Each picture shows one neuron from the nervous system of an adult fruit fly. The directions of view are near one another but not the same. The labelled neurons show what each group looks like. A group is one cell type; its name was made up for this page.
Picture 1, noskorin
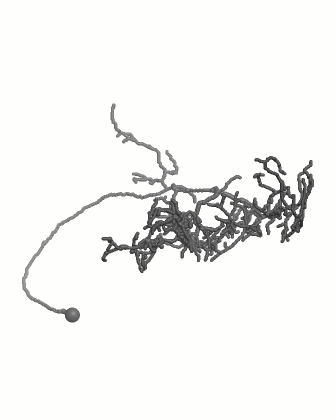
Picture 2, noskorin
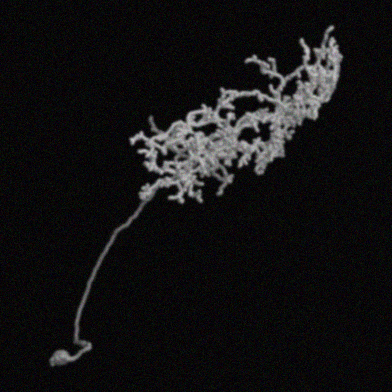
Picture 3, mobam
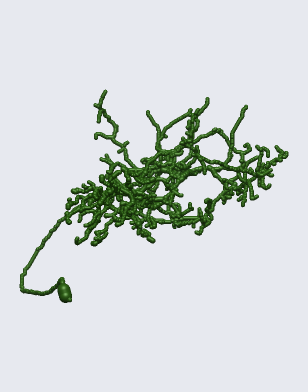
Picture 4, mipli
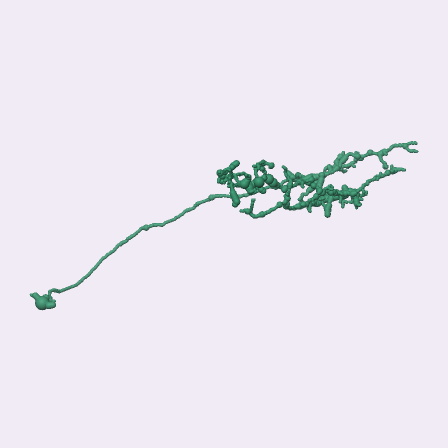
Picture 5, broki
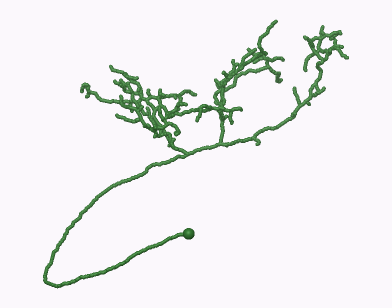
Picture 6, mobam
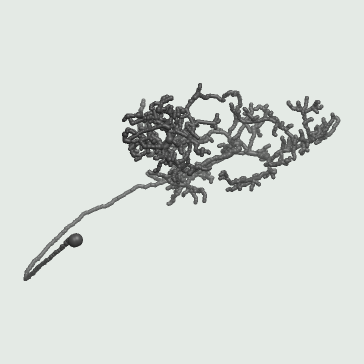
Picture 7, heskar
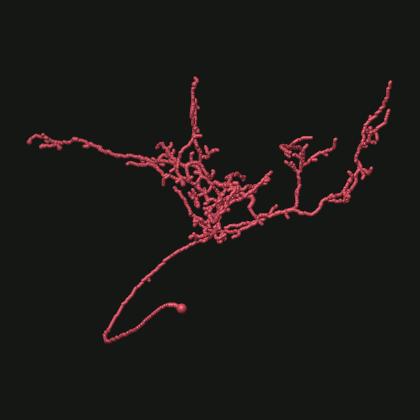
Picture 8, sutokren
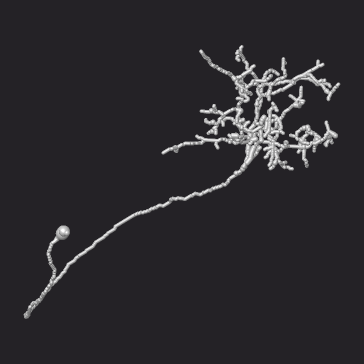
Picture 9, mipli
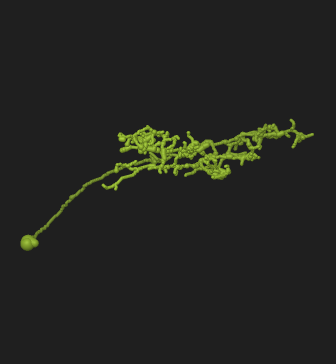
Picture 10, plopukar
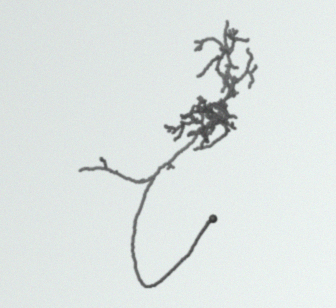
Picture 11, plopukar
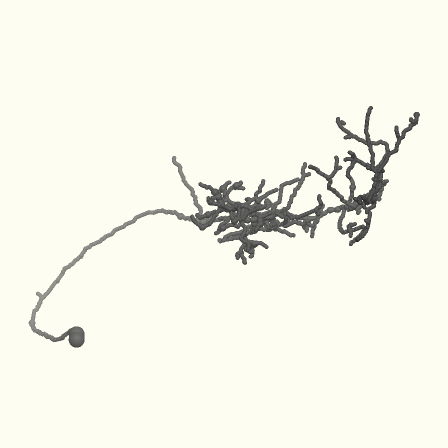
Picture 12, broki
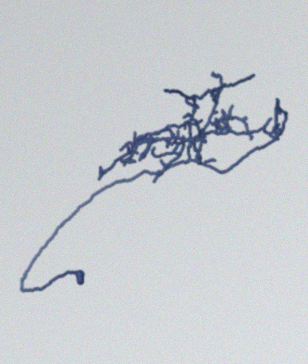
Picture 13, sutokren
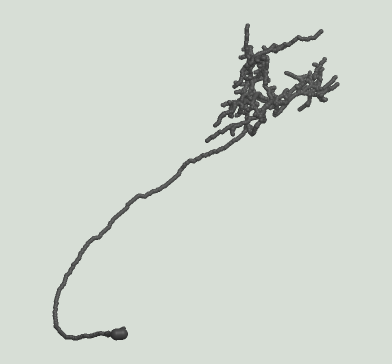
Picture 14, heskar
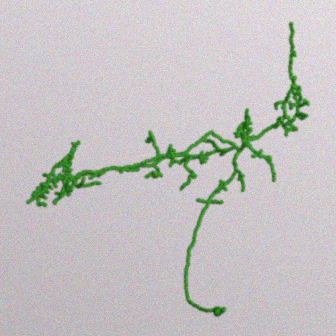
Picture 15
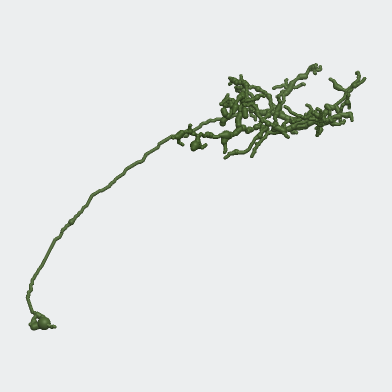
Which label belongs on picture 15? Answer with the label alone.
mipli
